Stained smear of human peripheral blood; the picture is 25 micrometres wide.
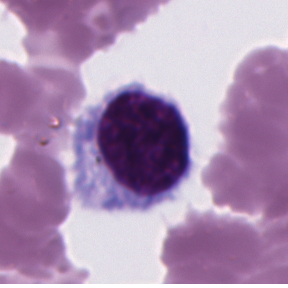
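Hairy cell in a stained peripheral blood smear: the nucleus is round with a smooth outline, about 10 by 8 micrometres, and its chromatin is dense and dark purple with coarse clumping. Pale blue cytoplasm forms a rim that's widest on the left side of the nucleus, and just left of the nucleus a single tiny dark dot sits in the cytoplasm.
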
